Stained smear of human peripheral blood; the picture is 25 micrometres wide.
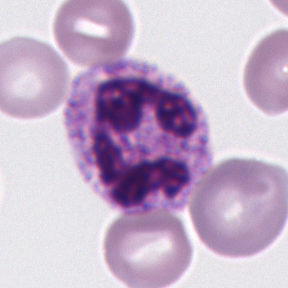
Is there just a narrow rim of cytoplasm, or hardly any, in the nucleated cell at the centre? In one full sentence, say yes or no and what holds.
No, what surrounds the nucleus is a broad area of cytoplasm.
